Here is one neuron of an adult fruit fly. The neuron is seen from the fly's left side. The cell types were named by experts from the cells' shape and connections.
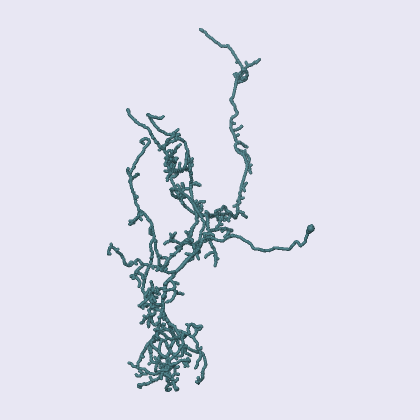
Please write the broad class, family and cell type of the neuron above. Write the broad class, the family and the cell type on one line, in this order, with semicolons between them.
central-brain intrinsic neuron; hemilineage DL2_ventral; AVLP735m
